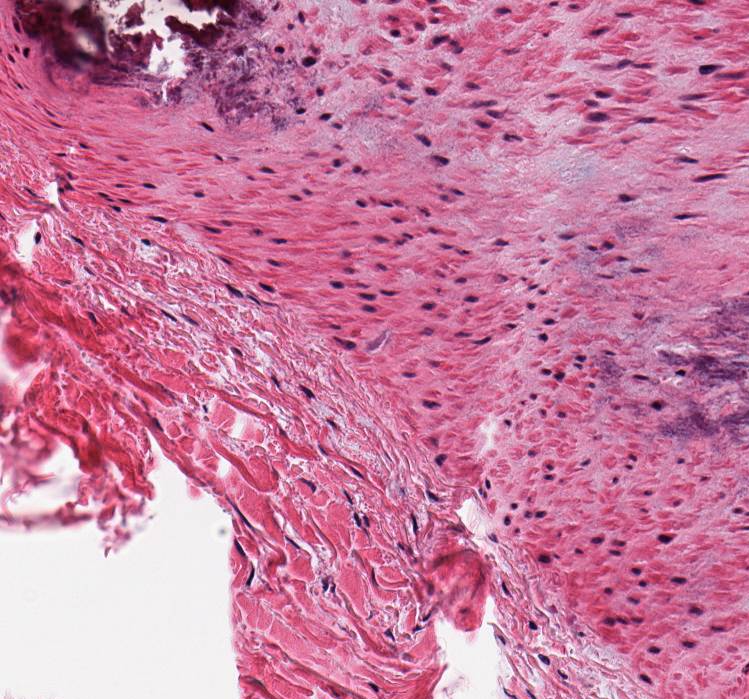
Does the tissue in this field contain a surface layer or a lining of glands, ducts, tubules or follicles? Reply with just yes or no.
No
